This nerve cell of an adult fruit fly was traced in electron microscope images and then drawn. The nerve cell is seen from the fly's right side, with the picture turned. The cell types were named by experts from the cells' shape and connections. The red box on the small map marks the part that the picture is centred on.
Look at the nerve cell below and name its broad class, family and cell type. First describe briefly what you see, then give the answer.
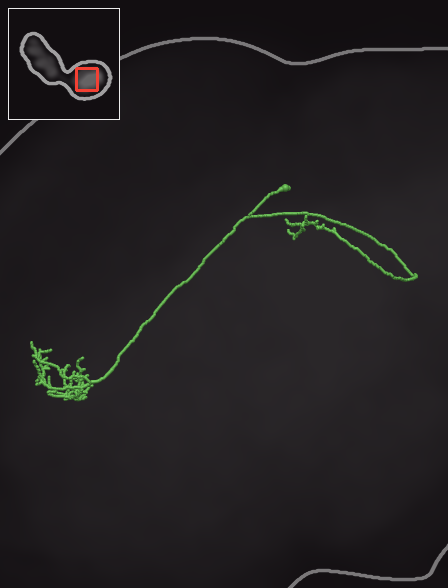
As drawn here it is wider than it is tall. Its broad class is visual projection neuron. Its family is hemilineage VPNd3. Its cell type is LC6.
